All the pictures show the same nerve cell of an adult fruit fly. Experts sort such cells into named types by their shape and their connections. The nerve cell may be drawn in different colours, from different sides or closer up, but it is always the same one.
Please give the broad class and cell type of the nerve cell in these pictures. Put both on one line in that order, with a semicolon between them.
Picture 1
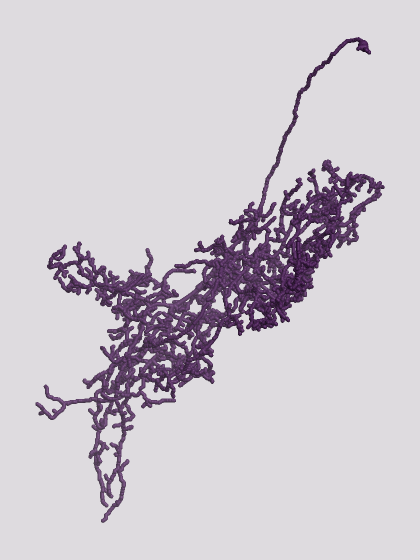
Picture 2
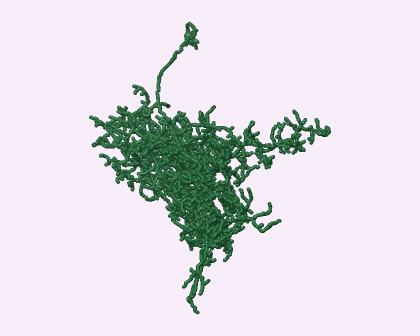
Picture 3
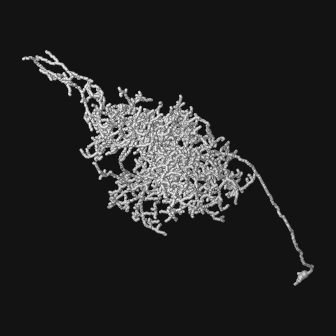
central-brain intrinsic neuron; LAL018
